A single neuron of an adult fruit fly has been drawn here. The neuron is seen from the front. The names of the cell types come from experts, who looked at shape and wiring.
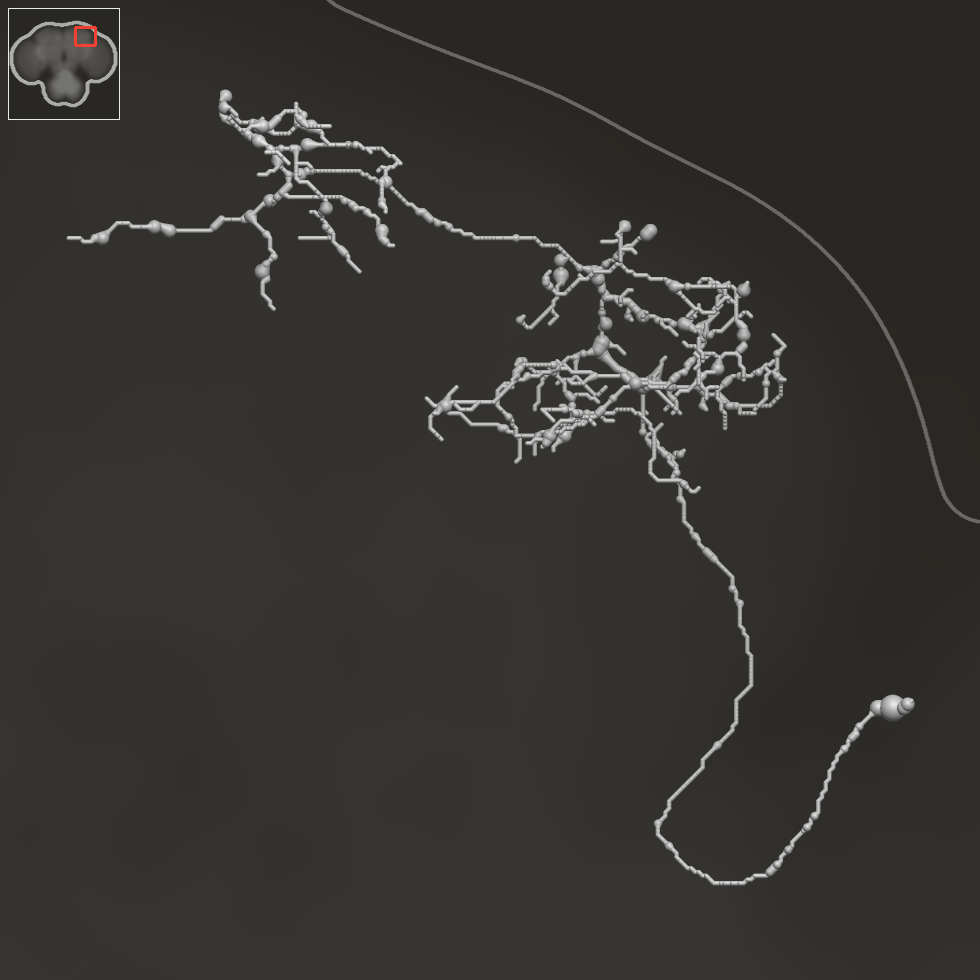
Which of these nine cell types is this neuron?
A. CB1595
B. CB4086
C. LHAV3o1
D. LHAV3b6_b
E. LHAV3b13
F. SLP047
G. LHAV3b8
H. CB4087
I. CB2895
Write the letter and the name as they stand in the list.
D. LHAV3b6_b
